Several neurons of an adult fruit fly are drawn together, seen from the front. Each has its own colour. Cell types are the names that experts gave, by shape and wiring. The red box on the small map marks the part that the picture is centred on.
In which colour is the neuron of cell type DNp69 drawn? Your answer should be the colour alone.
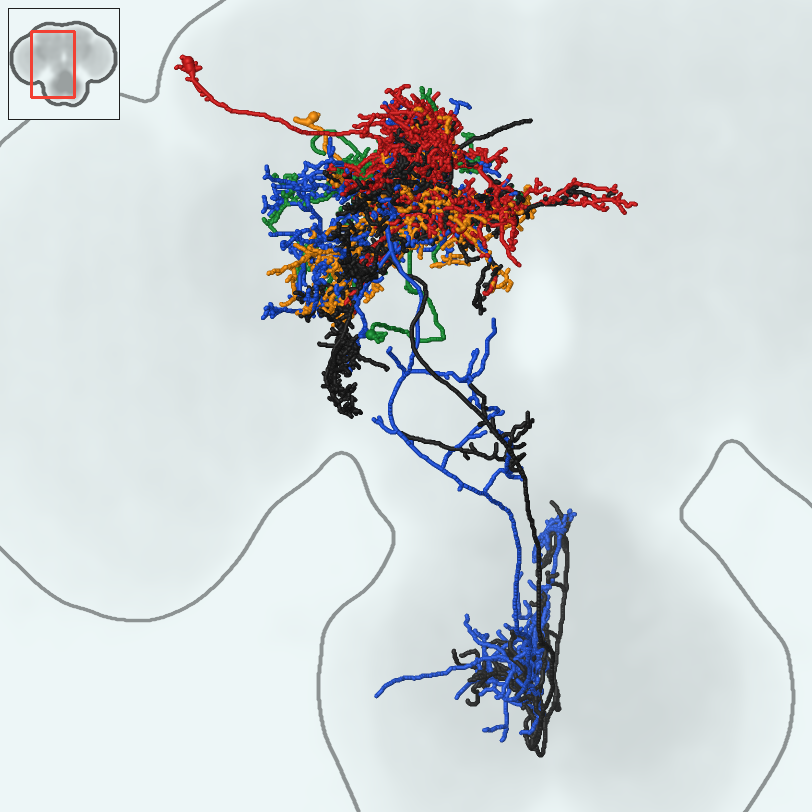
black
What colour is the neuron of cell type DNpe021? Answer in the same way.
blue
